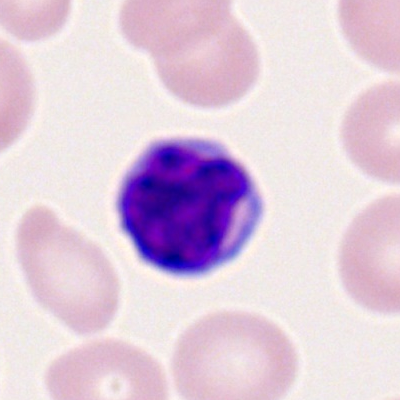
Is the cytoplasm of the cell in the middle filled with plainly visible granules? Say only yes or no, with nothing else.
No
